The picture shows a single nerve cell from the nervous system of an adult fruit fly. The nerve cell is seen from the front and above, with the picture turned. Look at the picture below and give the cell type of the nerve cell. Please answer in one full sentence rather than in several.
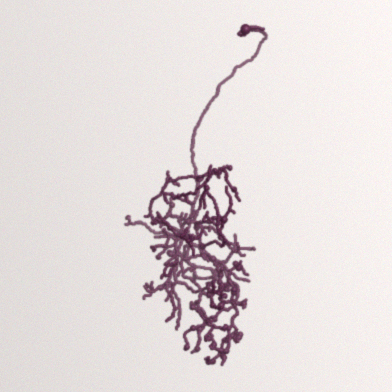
This nerve cell belongs to the cell type CB3236.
